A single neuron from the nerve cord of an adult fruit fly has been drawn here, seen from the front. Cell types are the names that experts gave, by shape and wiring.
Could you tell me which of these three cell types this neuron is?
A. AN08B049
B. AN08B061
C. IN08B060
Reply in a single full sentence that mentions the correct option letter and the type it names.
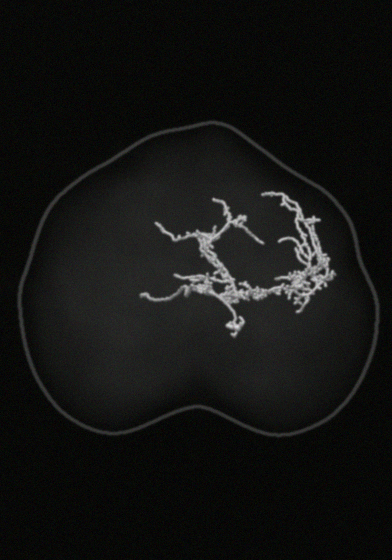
For the neuron, the cell type is AN08B061, which is option B.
